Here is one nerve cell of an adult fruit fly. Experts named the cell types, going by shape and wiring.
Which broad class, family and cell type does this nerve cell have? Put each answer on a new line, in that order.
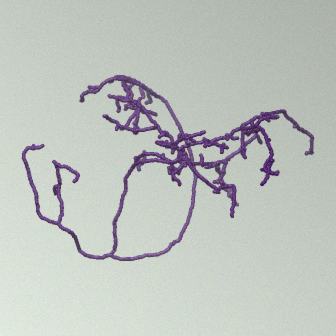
nerve-cord intrinsic neuron
hemilineage 12B
IN12B045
